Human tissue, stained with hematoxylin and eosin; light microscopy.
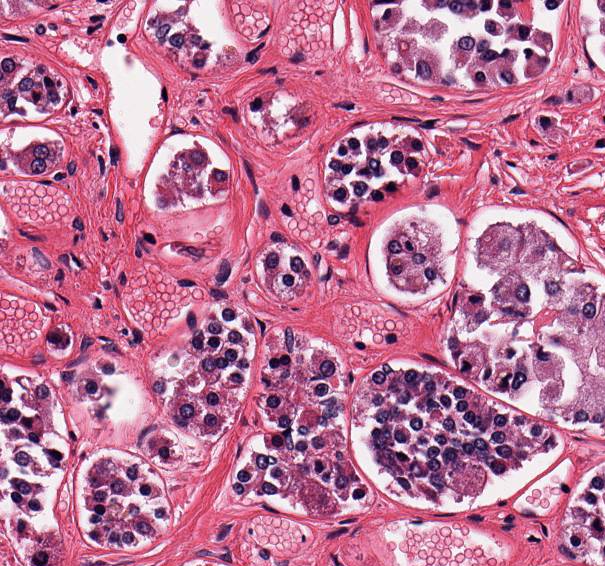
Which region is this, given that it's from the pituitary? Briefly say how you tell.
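This one's the pars distalis. The whole field is rounded and oval nests of cells, each with a thin wall, divided by bands of pink fibrous stroma.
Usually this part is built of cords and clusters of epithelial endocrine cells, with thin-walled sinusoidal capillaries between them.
In many nests there's a clear gap between the cell group and its wall; the large one at lower middle shows it well. The stroma itself is dense pink collagen with scattered dark, elongated nuclei. No fat cells turn up anywhere in the field.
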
